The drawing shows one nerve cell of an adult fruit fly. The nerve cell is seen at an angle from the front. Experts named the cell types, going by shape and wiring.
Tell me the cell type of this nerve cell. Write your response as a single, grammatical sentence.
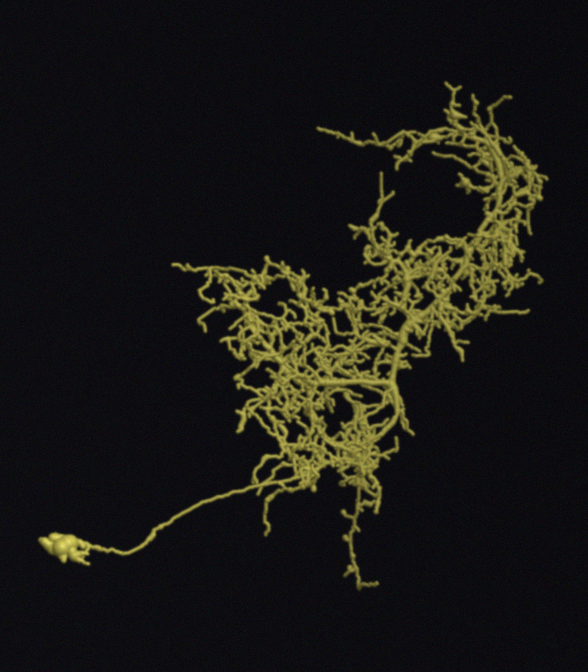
This nerve cell is an instance of the cell type PS065.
